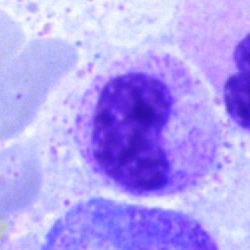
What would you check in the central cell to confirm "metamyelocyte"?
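The cell is a metamyelocyte, and two findings bear on that name. First, the nucleus is kidney-shaped, with its notch on the right side.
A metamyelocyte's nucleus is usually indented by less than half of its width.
Second, the cytoplasm is pale lilac and moderate in amount.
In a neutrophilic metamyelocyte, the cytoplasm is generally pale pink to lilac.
Further findings are a nucleus lying toward the left, leaving a wider band of cytoplasm on the right, and fine pinkish-purple granules scattered through the cytoplasm.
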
